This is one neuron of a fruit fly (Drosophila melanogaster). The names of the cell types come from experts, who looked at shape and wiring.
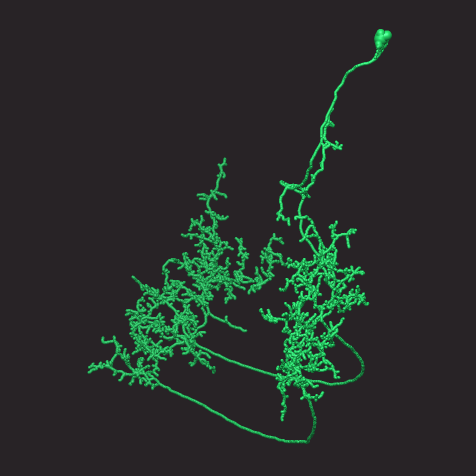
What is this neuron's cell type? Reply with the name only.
TmY19a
